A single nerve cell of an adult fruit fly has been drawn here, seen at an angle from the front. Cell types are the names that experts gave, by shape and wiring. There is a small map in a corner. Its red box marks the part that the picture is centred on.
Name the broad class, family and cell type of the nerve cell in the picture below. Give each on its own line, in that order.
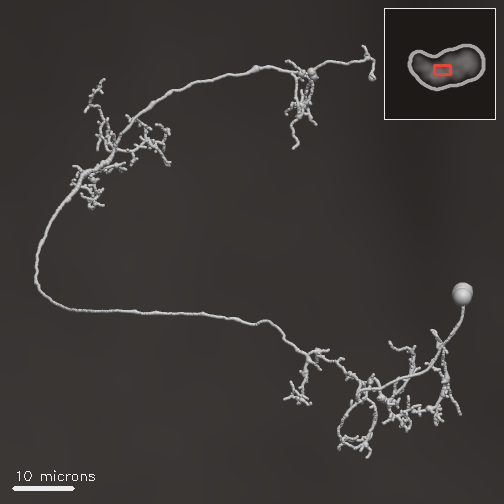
optic-lobe intrinsic neuron
TmY
TmY4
